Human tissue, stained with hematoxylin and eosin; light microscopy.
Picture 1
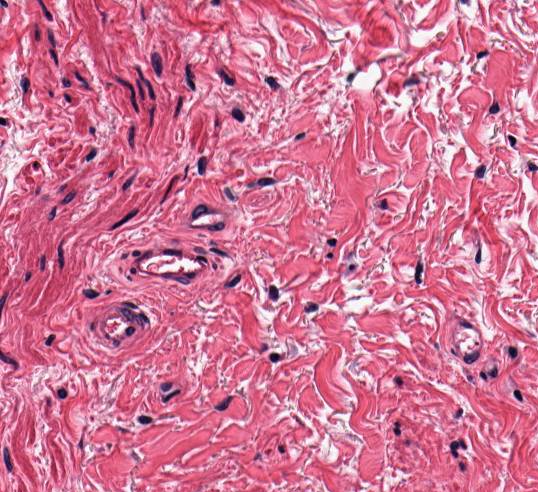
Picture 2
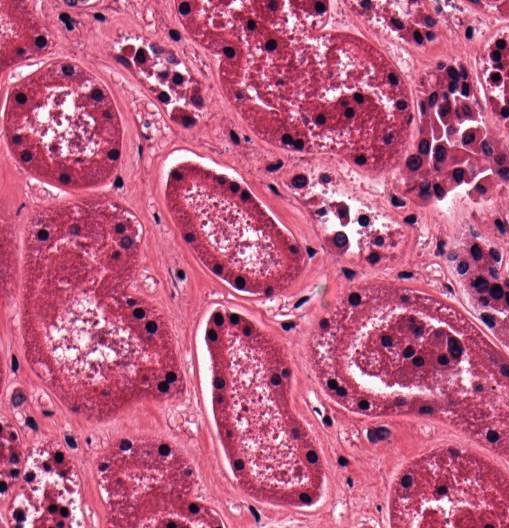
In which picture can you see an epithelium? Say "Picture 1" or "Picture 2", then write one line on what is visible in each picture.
Picture 2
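What picture 1 shows: No epithelium is present anywhere in the field.
What picture 2 shows: The dark round nuclei of the tubule lining lie mostly in a row near the outer edge of each tubule.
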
